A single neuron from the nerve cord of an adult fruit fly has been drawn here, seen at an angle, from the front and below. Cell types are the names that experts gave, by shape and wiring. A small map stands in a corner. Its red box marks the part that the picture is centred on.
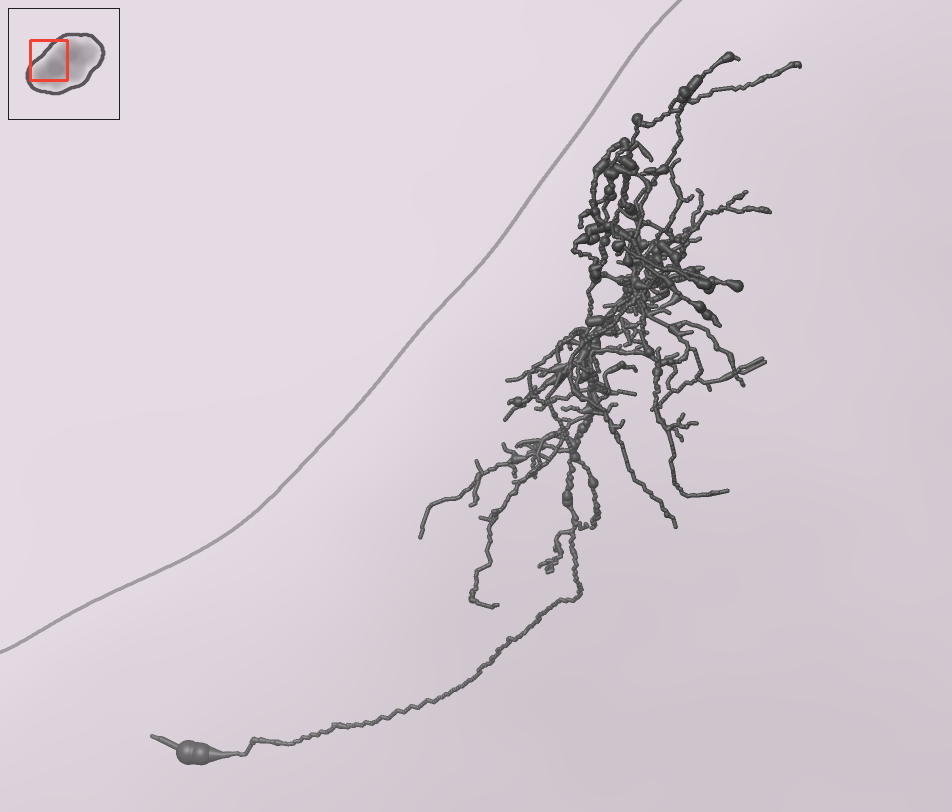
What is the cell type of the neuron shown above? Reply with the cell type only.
IN03B063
